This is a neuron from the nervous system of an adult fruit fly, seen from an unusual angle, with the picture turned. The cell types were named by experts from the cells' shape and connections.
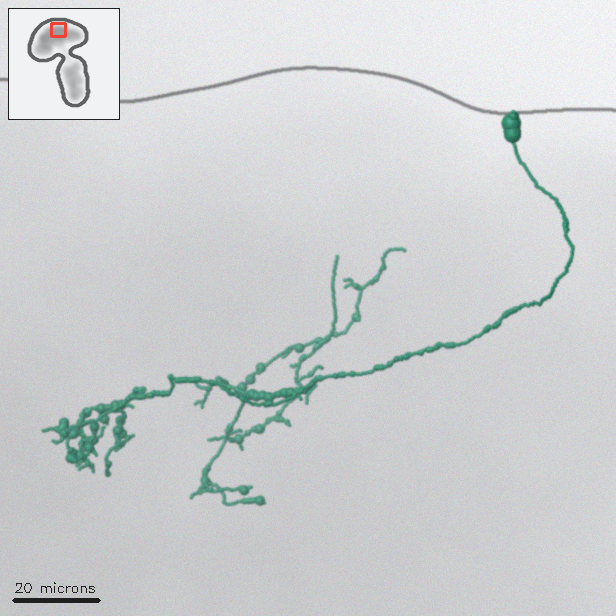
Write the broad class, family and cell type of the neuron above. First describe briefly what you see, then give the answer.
The cell body is at the upper right of the picture. From left to right in the picture it spans about 130 microns. Dozens of branch ends can be seen. It is a central-brain intrinsic neuron. The family is hemilineage SLPal3_and_SLPal4_dorsal. The cell type is CB2437.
